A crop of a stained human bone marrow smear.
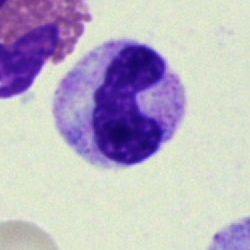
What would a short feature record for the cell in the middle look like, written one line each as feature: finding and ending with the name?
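Nuclear shape: indented, notch on right side
Chromatin: dark purple, clumped
Cytoplasm: widest band on left of nucleus
Granules: fine, pinkish-purple, scattered
Cell: band neutrophil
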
